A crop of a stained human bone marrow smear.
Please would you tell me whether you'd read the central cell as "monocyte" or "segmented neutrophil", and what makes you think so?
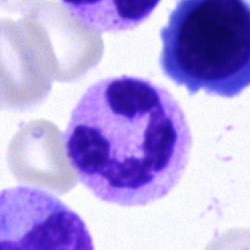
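This is a segmented neutrophil.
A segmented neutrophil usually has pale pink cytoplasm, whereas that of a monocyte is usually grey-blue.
Here the cytoplasm is plentiful and pale pinkish-lilac, in keeping with the segmented neutrophil rather than the monocyte. Fine lilac granules are scattered evenly through it. The nucleus curves around a central patch of pale cytoplasm, and its chromatin is dark purple and coarsely clumped.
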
